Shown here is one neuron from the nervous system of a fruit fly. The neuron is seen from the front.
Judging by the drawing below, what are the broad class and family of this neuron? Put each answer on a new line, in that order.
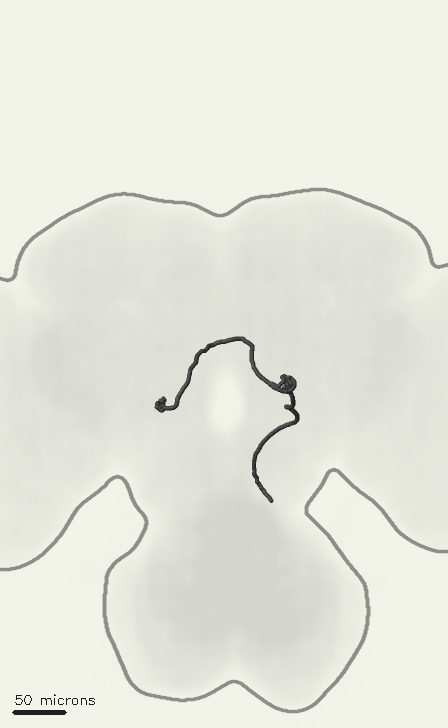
sensory neuron entering the brain
class olfactory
